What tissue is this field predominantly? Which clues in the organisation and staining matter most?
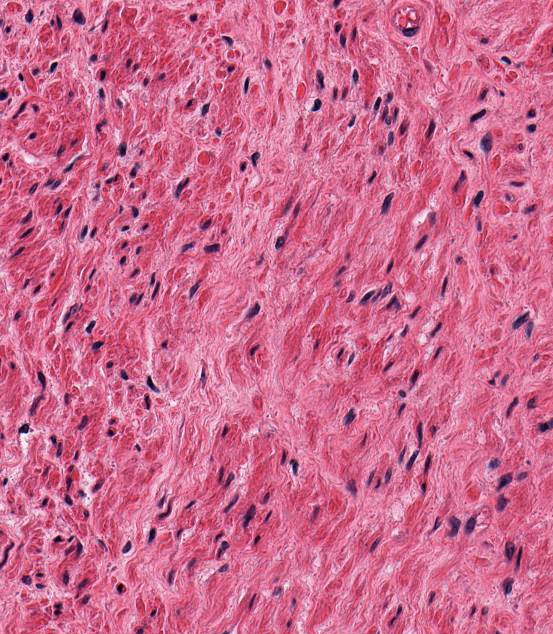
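Fibromuscular stroma makes up this field. Spindle-shaped cells and pink fibrillary material form loosely interlacing bundles that change direction across the field rather than running as one parallel stream.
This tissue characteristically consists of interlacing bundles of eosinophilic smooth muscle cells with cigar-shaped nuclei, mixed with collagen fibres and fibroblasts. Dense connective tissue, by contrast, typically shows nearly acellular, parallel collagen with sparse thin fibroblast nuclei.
The nuclei here are elongated to oval and dark, set well apart with ample pink material between them and no crowded clusters. No epithelium is present.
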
